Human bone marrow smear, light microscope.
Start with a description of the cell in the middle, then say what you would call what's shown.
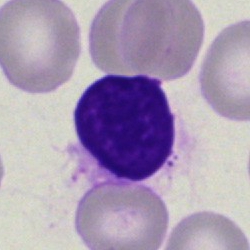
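You'll see the nucleus takes up nearly the entire cell, its chromatin dense, clumped and deep purple. Only a scant, pale lilac rim of cytoplasm is left, ragged at the lower left where wispy fragments trail off the edge. It's a lymphocyte.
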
